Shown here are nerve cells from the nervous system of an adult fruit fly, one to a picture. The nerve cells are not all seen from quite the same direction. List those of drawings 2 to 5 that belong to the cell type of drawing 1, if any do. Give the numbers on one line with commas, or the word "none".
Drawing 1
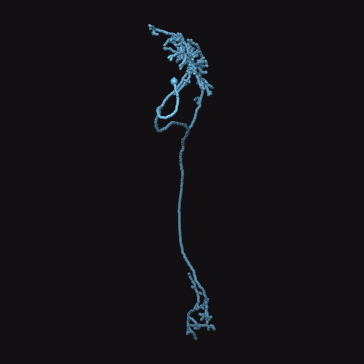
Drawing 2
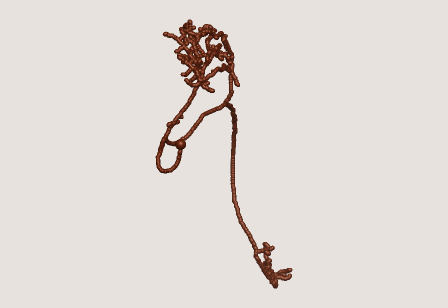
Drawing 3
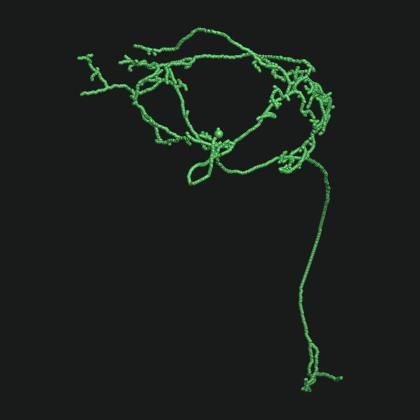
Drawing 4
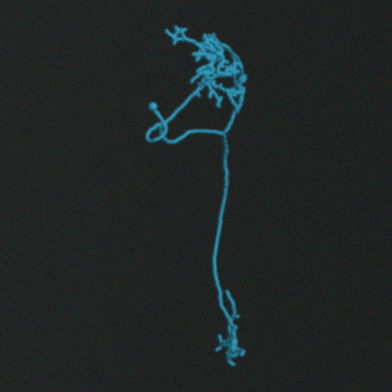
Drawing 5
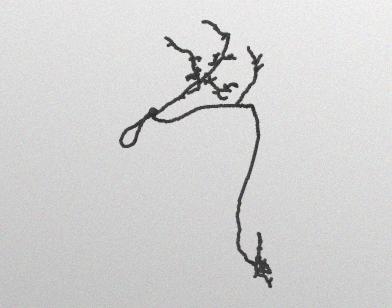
2, 4, 5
